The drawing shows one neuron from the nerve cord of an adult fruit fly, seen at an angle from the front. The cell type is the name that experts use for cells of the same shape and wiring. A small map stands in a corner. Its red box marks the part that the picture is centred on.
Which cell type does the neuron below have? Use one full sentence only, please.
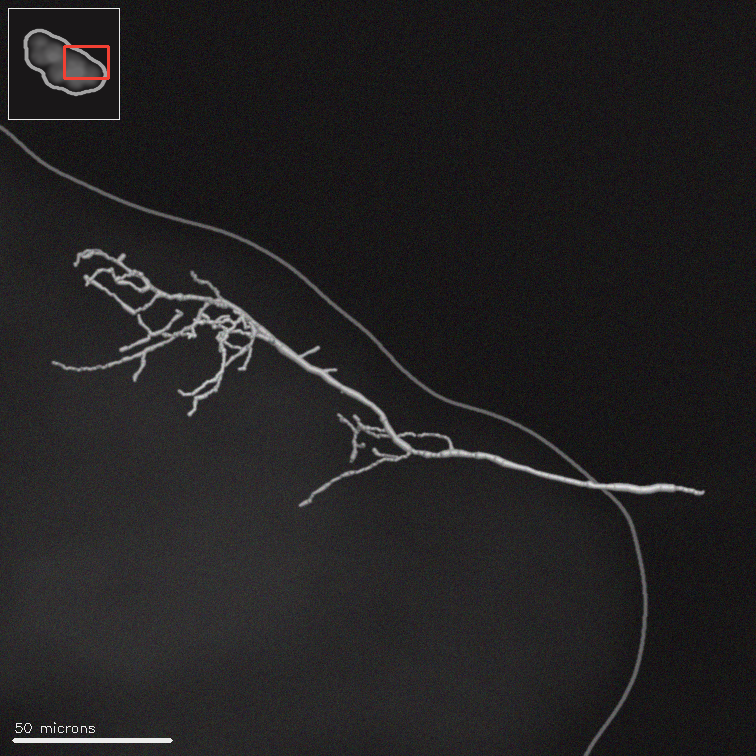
In terms of cell type, the neuron is SNpp05.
